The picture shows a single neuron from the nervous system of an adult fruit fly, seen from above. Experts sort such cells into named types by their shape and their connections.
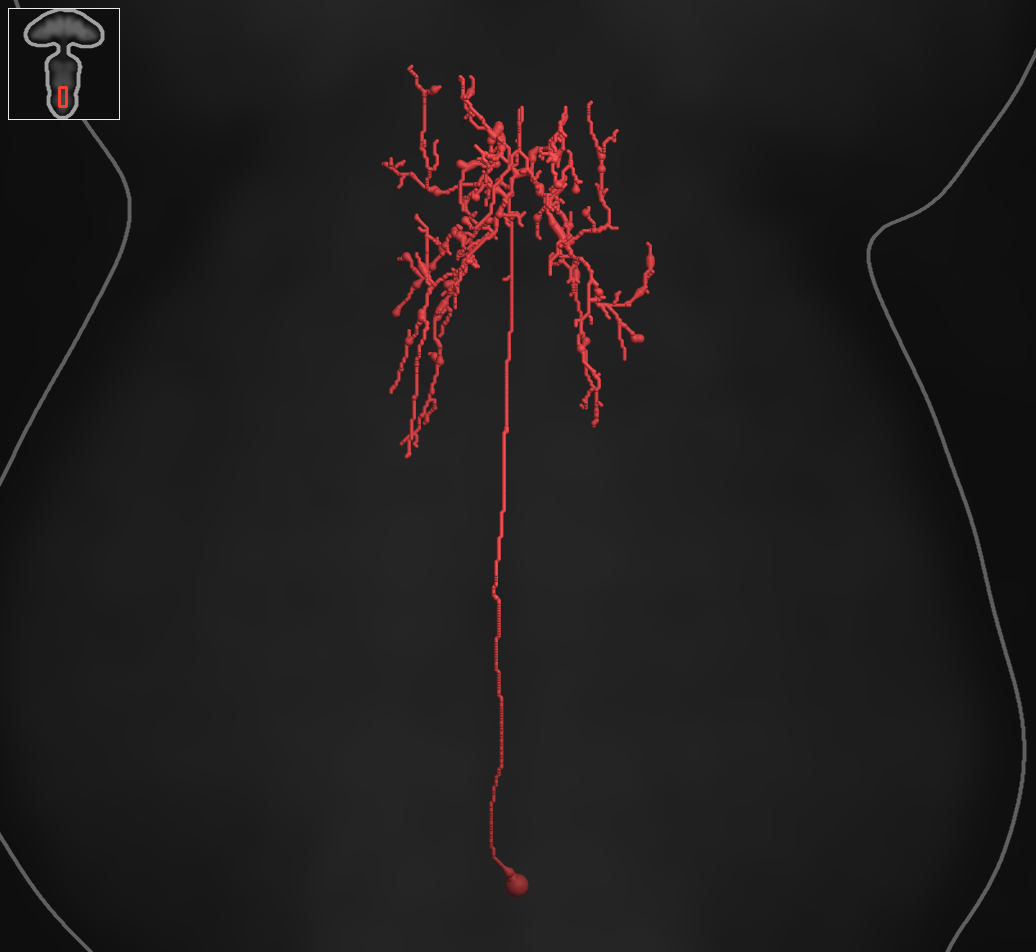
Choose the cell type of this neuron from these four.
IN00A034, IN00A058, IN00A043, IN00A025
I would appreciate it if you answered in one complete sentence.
In terms of cell type, the neuron is IN00A058.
